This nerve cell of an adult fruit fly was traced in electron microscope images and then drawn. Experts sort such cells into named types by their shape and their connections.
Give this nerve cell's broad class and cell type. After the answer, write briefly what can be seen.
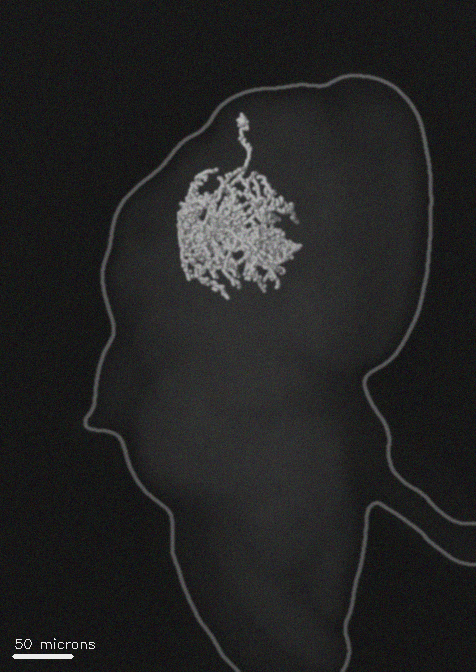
This is a central-brain intrinsic neuron. It is of cell type AVLP078. Its cell body lies at the top of the picture. By the scale bar it is about 160 microns tall in this view.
